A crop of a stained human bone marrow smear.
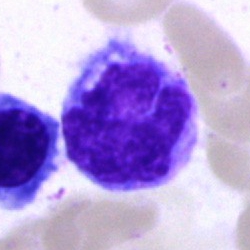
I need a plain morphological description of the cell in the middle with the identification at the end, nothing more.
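Roughly round in shape, the cell has a slightly uneven edge. Most of the cell is filled by the nucleus. At the upper right, a thin cleft runs into the nucleus. The chromatin is dark purple and gathered into coarse clumps. The cell is a monocyte.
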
